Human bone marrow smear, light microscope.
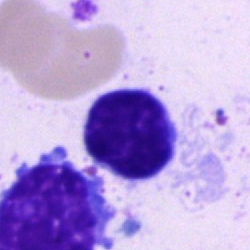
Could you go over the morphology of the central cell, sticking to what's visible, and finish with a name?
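The outline strikes me as roughly round. I can make out little or no cytoplasm around the nucleus. Throughout that nucleus, the chromatin stains dense and dark purple. Scanning over the whole cell, I see no distinct granules. So this is a lymphocyte.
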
